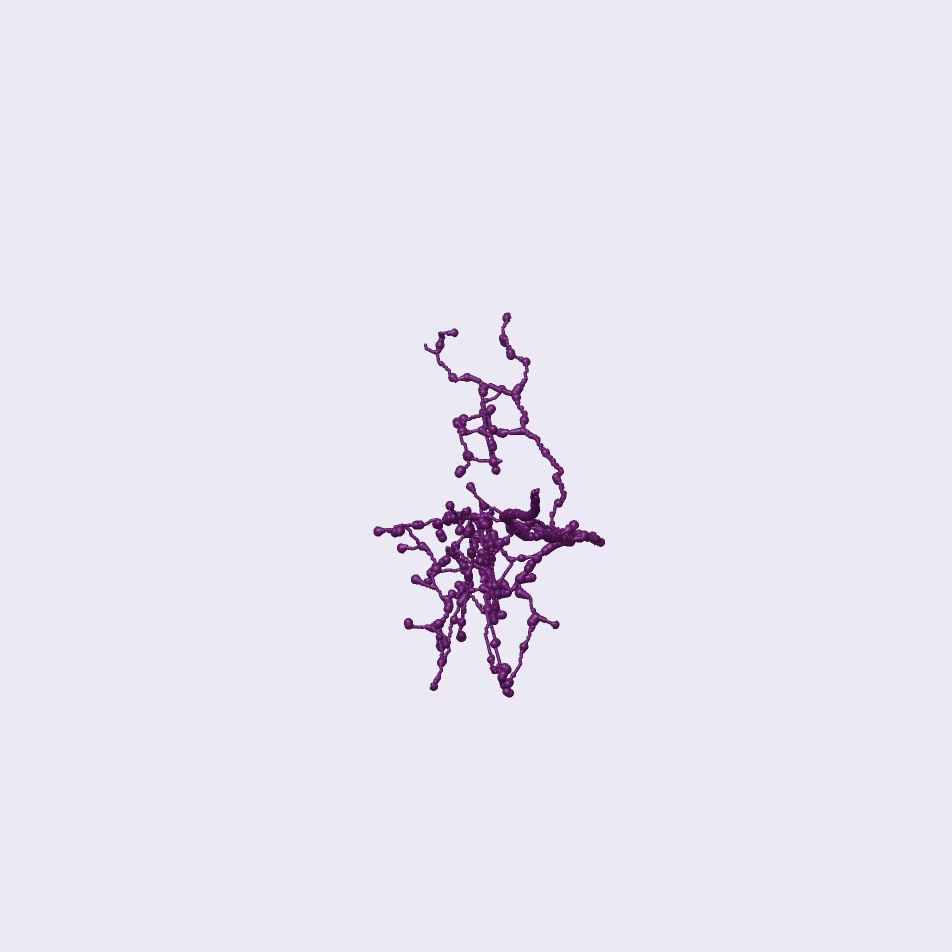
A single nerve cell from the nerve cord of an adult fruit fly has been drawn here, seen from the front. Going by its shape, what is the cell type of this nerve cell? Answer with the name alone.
DNp66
